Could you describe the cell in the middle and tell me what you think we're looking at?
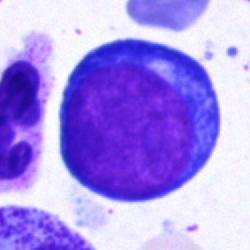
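First, the cell: round, with a smooth outline. Next, the nucleus: chromatin finely granular and evenly spread. Then the cytoplasm: a paler zone at the upper right beside the nucleus, and no granules. Last, the name: proerythroblast.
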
